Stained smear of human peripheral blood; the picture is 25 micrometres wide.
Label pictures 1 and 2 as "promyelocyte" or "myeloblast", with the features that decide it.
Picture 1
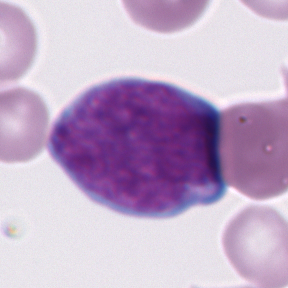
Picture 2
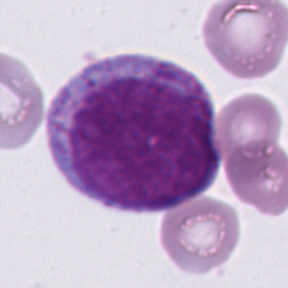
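Picture 1 shows the myeloblast, and picture 2 the promyelocyte. Start with what they share: in both, the chromatin is fine and evenly spread, with no coarse dark clumps. In picture 1, the cell is a smooth oval of about 16 by 12 micrometres, somewhat narrower at its left end, and the nucleus, about 15 by 11 micrometres, fills about 80% of the cell's area. The cytoplasm forms only a thin blue rim around it. In picture 2, the nucleus, about 13 micrometres across, sits off-centre, pushed toward the right edge of the cell. There you can also see that the cytoplasm has no vacuoles and the surface has no projections or blebs.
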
